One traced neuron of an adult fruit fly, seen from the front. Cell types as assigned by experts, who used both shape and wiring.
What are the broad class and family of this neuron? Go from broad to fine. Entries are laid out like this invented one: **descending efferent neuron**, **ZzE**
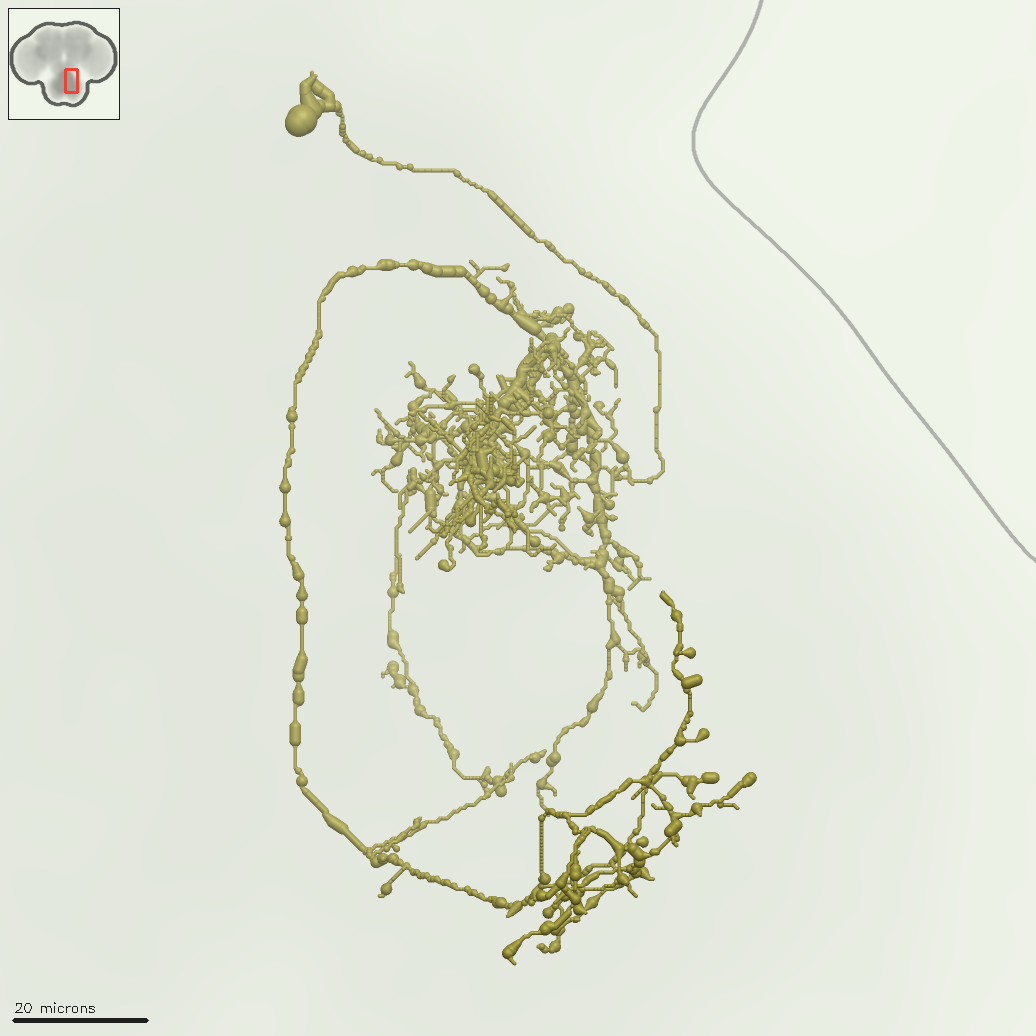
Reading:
**nerve-cord intrinsic neuron**, **hemilineage 17B**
